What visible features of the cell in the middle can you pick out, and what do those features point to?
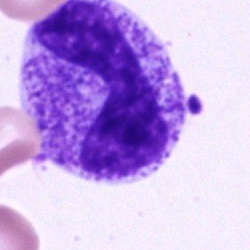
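Roughly oval outline. Chromatin dense, staining dark purple. Cytoplasm crowded with coarse purple granules, pale lilac between them. Cell is a band neutrophil.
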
